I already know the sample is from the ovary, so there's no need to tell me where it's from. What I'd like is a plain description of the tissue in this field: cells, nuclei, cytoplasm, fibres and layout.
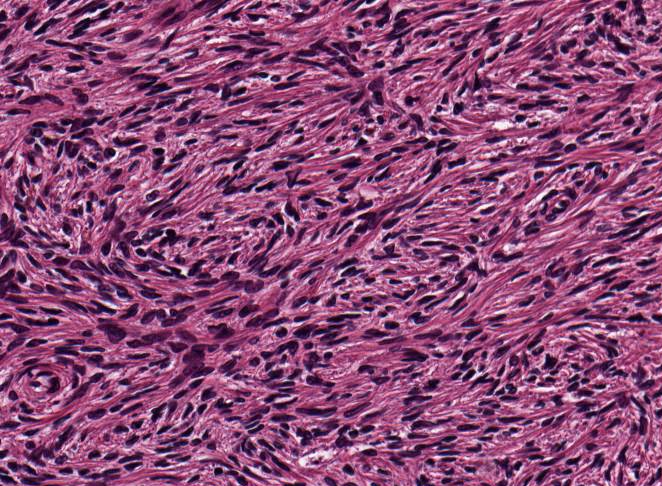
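Spindle cells occupy the entire field, arranged in short fascicles that intersect and swirl in many directions. They are densely and evenly packed throughout. Most nuclei are elongated and dark-staining, with tapered ends. The cytoplasm is pink and fibrillary, and cell borders are indistinct.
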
